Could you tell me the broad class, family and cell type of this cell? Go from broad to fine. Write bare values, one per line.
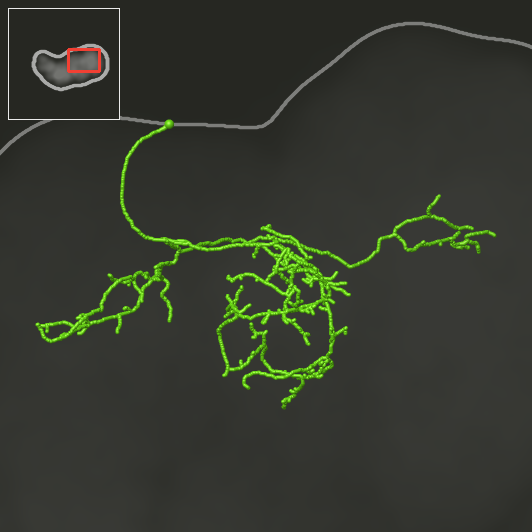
central-brain intrinsic neuron
hemilineage SMPp&v1_posterior
CRE079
